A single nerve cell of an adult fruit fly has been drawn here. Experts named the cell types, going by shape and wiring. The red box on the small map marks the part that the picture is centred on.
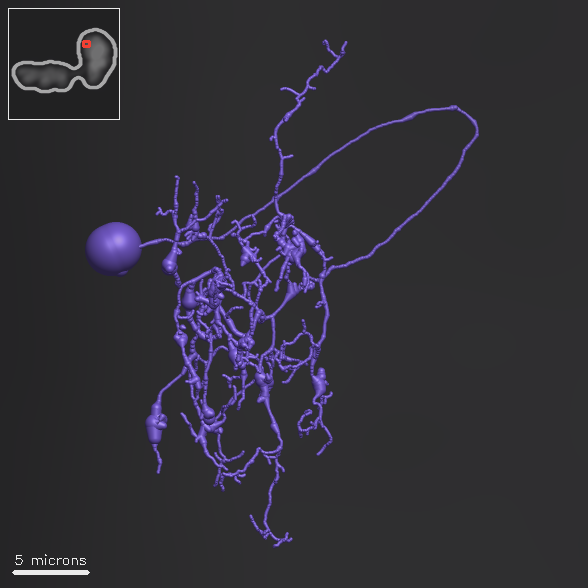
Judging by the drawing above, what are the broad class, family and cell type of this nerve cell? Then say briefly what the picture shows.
Its broad class is optic-lobe intrinsic neuron. The family is Cm. It is of cell type Cm4. The cell body is on the left of the picture. By the scale bar it is about 35 microns tall in this view. The picture shows dozens of branch ends.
